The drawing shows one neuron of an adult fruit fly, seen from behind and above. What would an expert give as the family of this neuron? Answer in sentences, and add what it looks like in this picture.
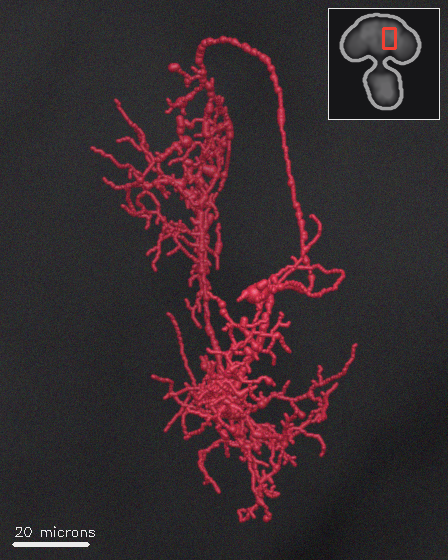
The family is hemilineage DL1_ventral. Its broad class is central-brain intrinsic neuron. From top to bottom in the picture it spans about 130 microns. In this view it is taller than it is wide.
